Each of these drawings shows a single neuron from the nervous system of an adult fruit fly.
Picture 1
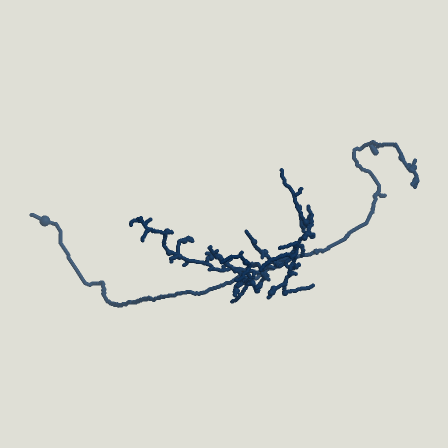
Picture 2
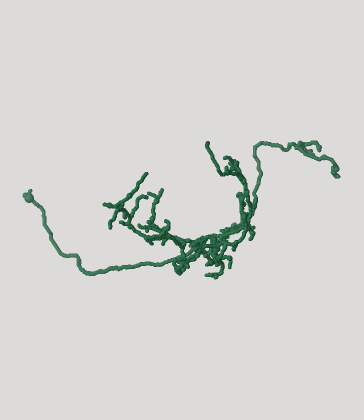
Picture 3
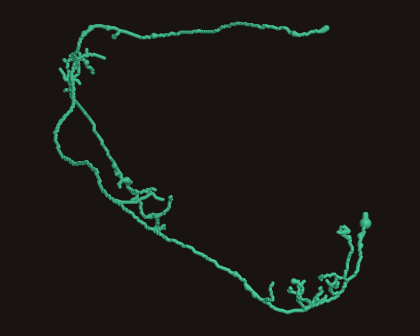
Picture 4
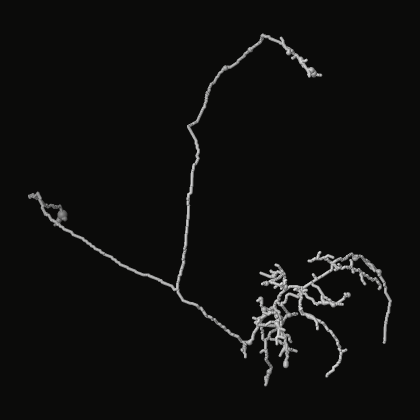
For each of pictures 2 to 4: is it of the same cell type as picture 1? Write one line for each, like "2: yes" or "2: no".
2: yes
3: no
4: yes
